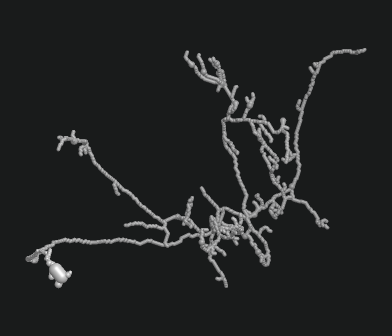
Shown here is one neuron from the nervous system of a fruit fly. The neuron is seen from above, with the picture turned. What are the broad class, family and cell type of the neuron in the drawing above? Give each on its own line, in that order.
nerve-cord intrinsic neuron
hemilineage 09B
IN09B052_a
